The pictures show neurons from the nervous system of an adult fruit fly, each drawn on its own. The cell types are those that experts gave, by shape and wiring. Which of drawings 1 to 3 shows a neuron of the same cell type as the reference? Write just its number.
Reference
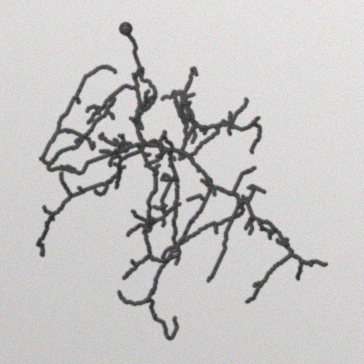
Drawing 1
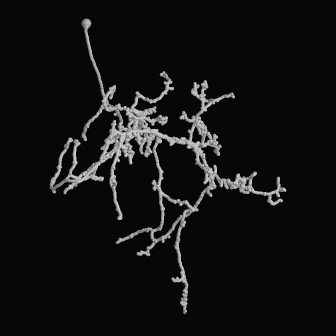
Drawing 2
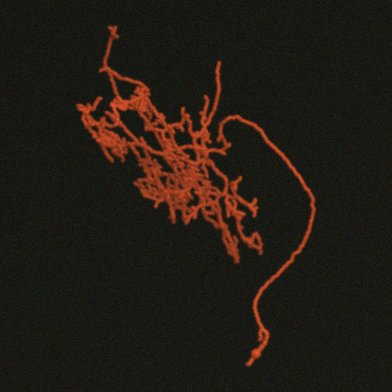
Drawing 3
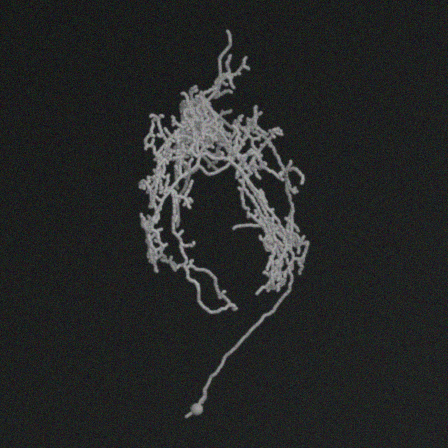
1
